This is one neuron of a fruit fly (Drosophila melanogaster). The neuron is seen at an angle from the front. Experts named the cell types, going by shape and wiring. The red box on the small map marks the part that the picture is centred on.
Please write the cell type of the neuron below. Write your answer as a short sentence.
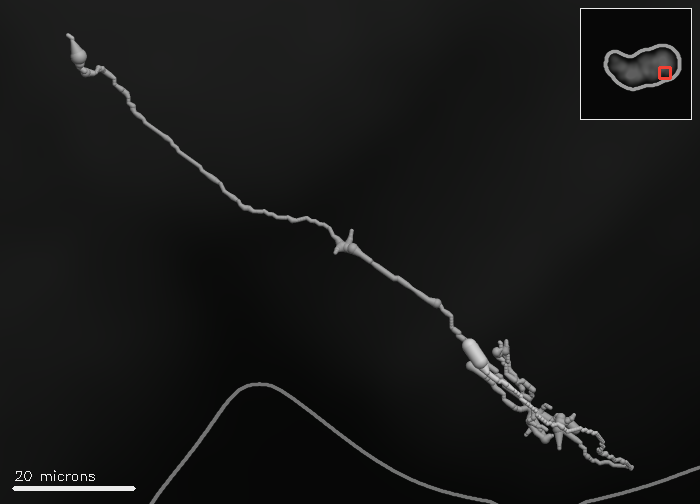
The cell type is Tm2.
